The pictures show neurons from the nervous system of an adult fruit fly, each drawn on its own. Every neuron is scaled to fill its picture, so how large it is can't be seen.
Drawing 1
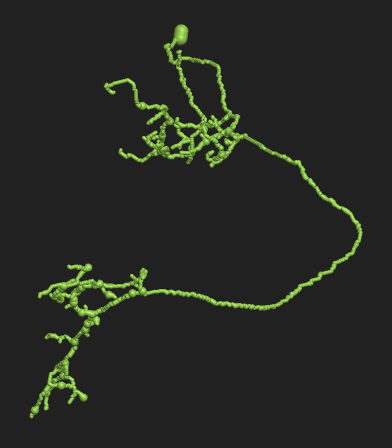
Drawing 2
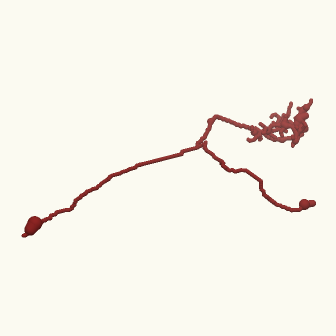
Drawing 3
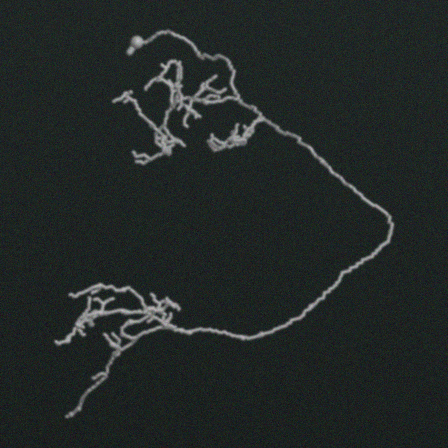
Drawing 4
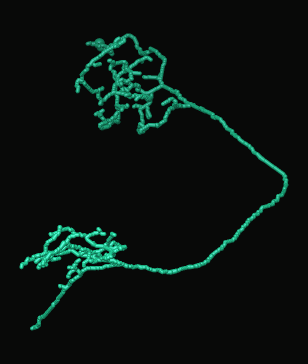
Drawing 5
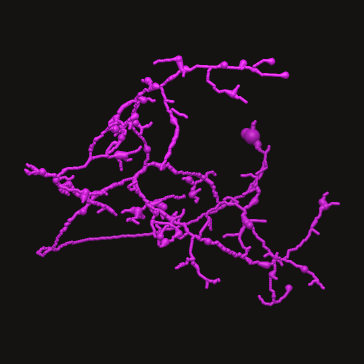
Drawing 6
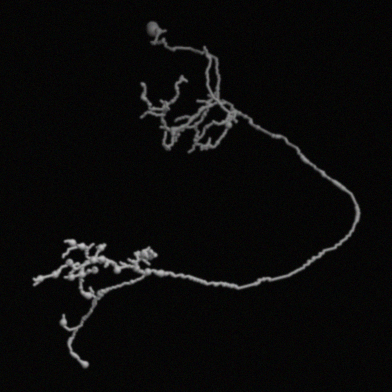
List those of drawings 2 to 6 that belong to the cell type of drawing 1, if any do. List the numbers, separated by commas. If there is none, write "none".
3, 4, 6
